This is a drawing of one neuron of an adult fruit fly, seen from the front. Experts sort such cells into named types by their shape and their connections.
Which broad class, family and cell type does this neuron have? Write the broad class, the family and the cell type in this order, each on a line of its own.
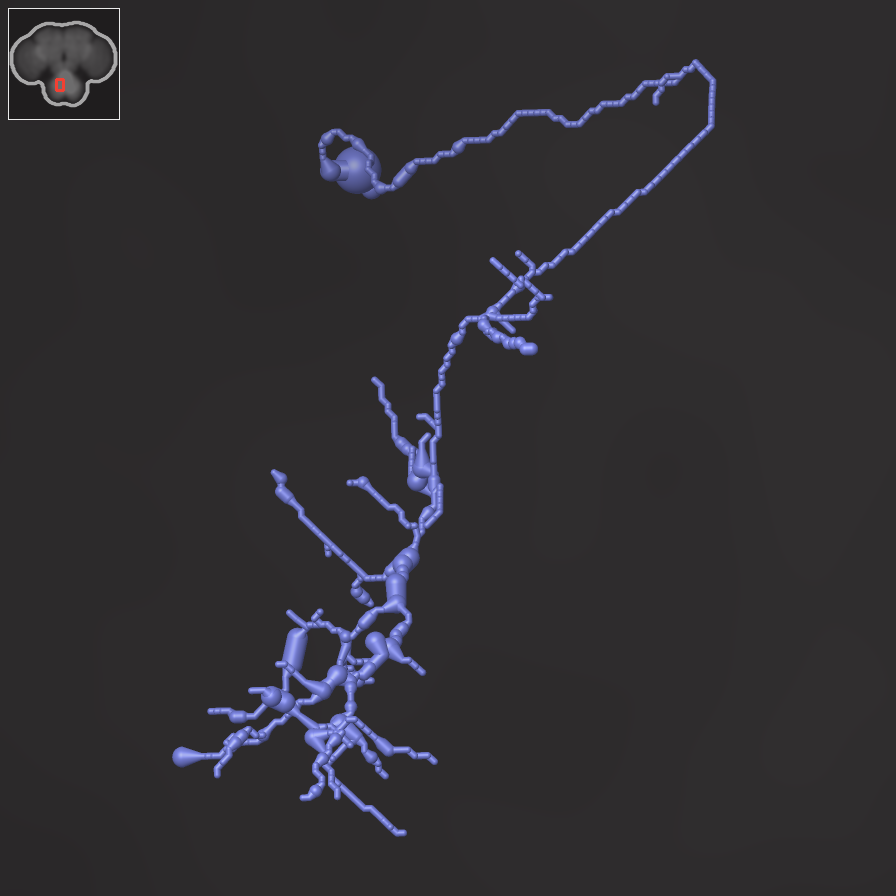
nerve-cord intrinsic neuron
hemilineage 21A
IN21A098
